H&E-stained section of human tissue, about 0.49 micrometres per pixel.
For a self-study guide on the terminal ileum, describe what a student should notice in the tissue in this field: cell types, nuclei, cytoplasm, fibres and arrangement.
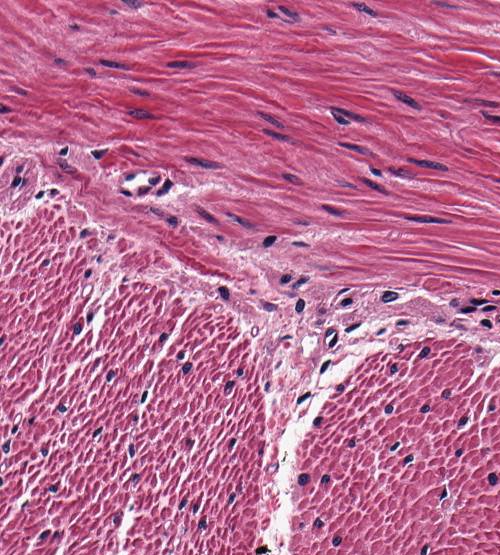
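In the upper band, the nuclei are elongated and cigar-shaped and lie parallel to the fibres. Lower down, the cells show as small pink polygonal profiles, and only a minority carry a round central nucleus. Thin pale strands of connective tissue divide this cross-cut muscle into bundles. The muscle cytoplasm is uniformly eosinophilic and shows no cross-striations.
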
